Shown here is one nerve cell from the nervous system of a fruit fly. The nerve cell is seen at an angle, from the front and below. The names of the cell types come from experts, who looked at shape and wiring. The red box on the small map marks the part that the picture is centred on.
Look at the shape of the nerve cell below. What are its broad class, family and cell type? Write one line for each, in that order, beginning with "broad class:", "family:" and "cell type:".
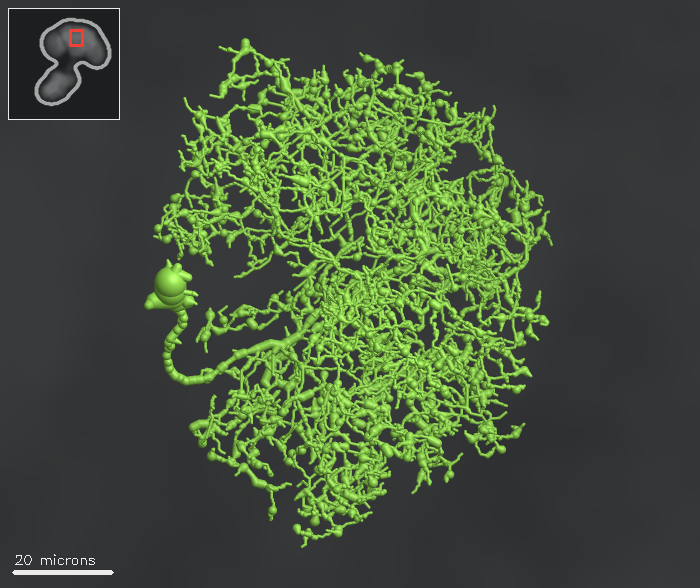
broad class: central-brain intrinsic neuron
family: hemilineage ALl1_dorsal
cell type: lLN2X04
